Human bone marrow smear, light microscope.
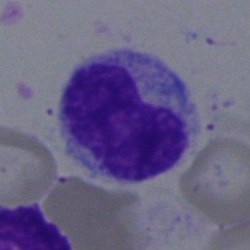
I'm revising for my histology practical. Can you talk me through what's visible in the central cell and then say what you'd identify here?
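Let's begin with the outline: it is round and smooth. Now look at the nucleus, which has a deep notch at its upper edge that gives it a kidney shape. It fills most of the cell and sits toward the lower left. You won't find a nucleolus in it. This central cell is a metamyelocyte.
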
